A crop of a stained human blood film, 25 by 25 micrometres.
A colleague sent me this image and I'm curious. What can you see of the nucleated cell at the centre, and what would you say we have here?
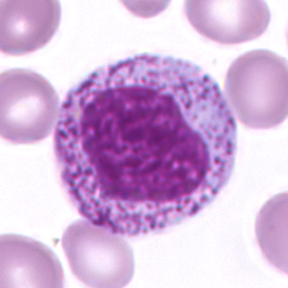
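Round outline. Nucleus a single unlobed mass with a shallow indentation on its right side. Pale lilac cytoplasm between the granules. This is a myelocyte.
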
